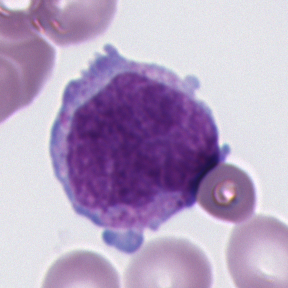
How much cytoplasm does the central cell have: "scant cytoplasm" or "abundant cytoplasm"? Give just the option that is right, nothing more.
Scant cytoplasm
